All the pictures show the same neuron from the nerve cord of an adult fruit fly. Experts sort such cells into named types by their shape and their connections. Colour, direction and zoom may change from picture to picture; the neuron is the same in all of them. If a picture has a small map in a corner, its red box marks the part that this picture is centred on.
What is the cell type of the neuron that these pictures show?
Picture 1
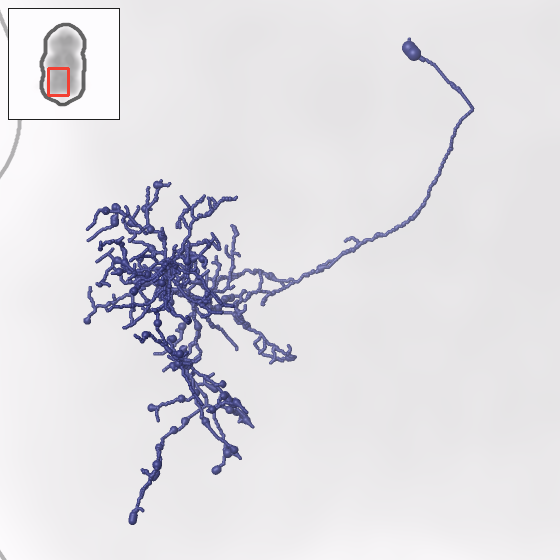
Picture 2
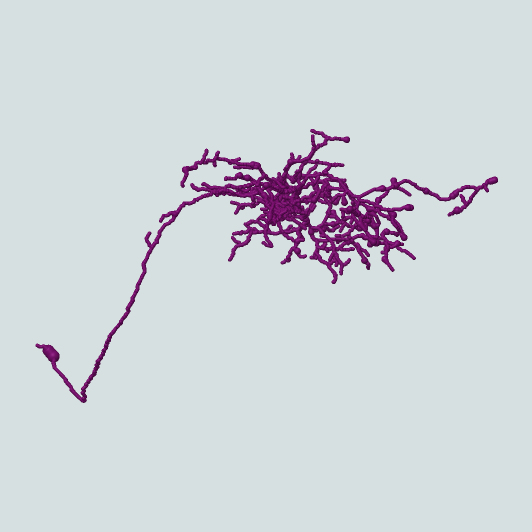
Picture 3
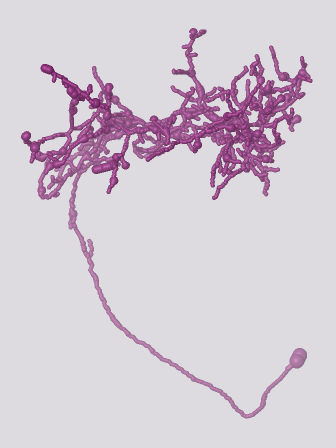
IN12B036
